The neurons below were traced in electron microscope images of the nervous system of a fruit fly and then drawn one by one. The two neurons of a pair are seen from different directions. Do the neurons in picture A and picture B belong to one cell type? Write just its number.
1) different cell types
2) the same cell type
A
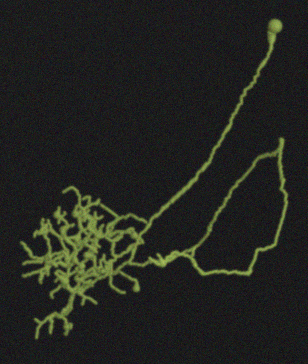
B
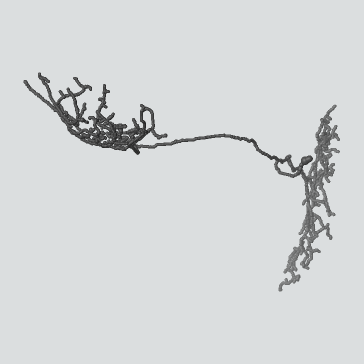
1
